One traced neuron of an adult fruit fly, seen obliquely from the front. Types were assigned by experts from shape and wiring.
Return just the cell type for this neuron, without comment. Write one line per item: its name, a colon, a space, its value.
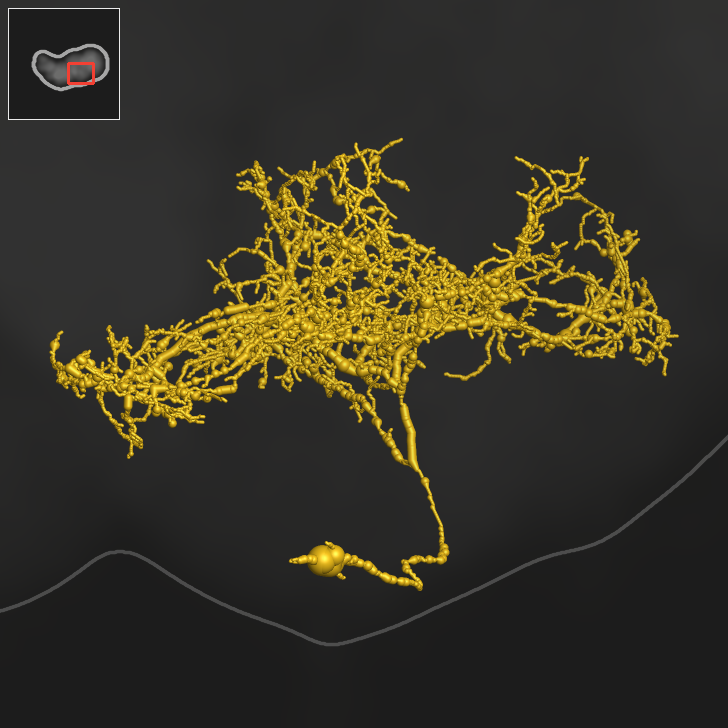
cell type: GNG299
